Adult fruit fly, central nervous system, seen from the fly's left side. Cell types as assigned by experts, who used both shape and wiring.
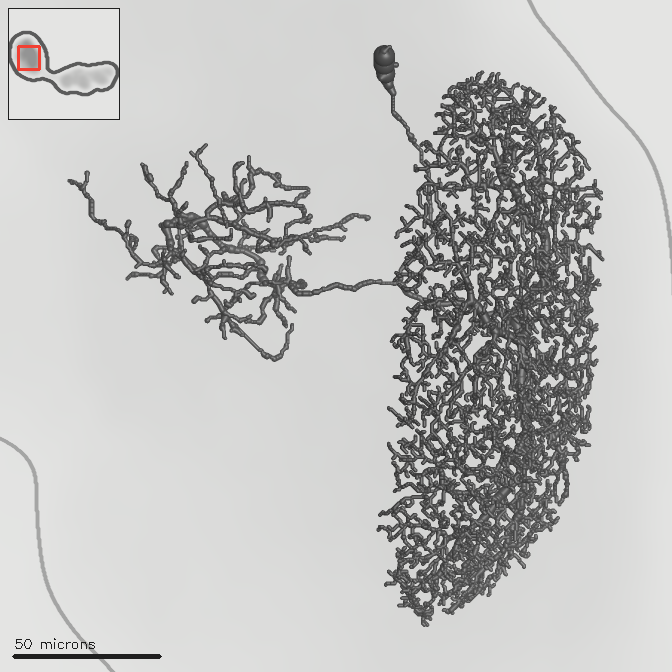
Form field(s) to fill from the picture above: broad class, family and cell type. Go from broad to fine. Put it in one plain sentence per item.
A visual projection neuron of the LT family, type LT83.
